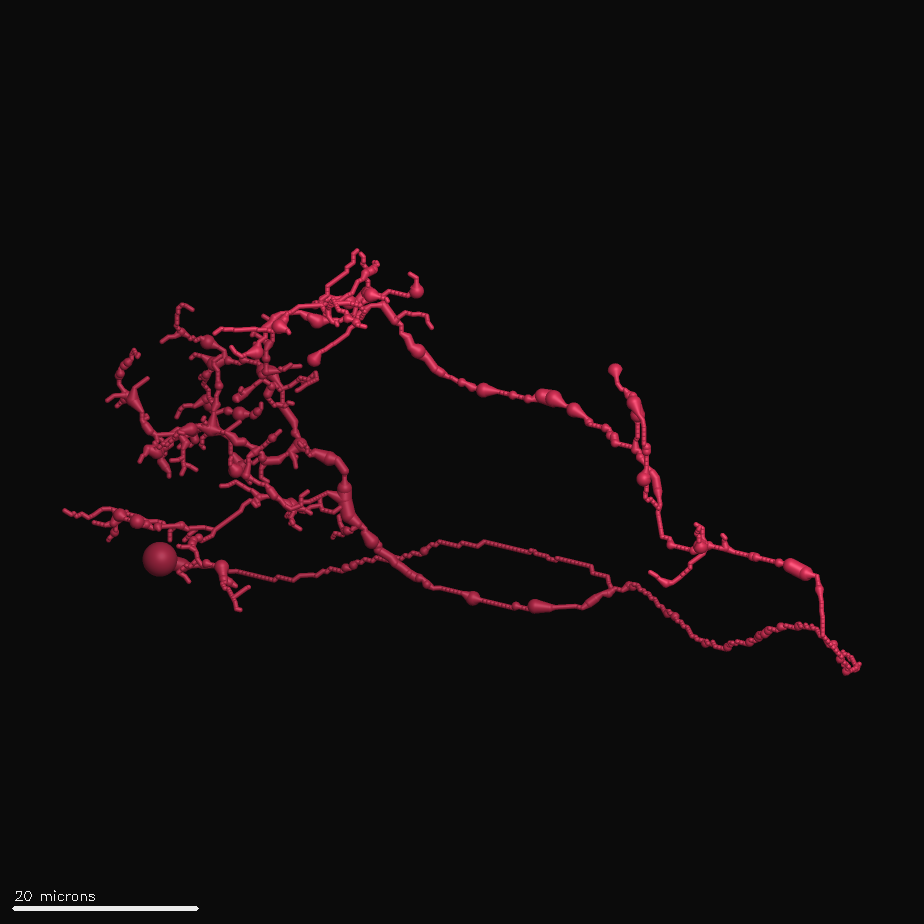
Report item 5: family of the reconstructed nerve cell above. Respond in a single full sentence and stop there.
The nerve cell is recorded as family hemilineage DL2_dorsal.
